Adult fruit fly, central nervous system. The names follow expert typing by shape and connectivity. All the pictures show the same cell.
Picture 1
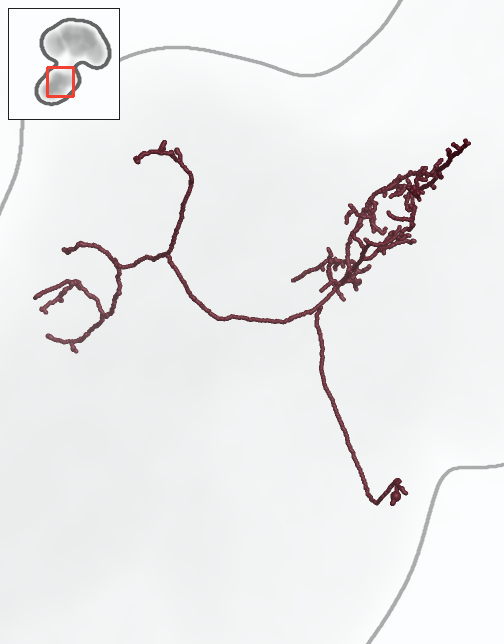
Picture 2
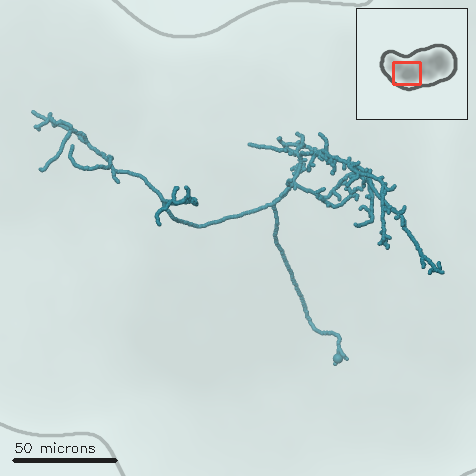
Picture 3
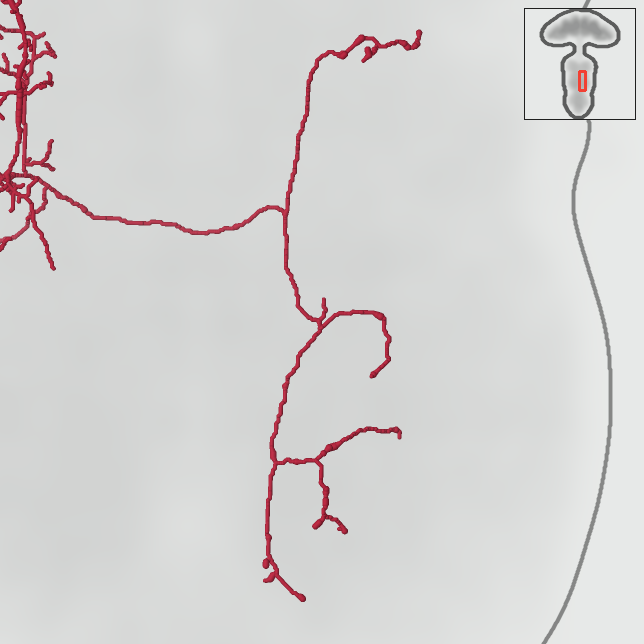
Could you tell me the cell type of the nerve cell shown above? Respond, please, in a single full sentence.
This nerve cell is typed as IN07B077.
